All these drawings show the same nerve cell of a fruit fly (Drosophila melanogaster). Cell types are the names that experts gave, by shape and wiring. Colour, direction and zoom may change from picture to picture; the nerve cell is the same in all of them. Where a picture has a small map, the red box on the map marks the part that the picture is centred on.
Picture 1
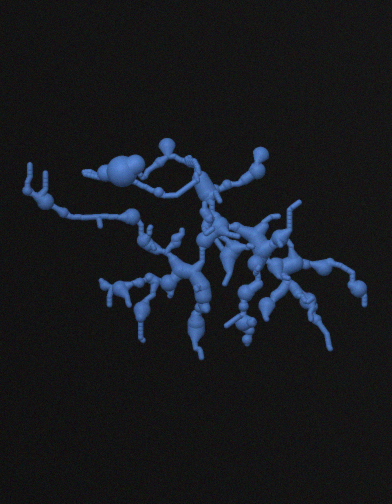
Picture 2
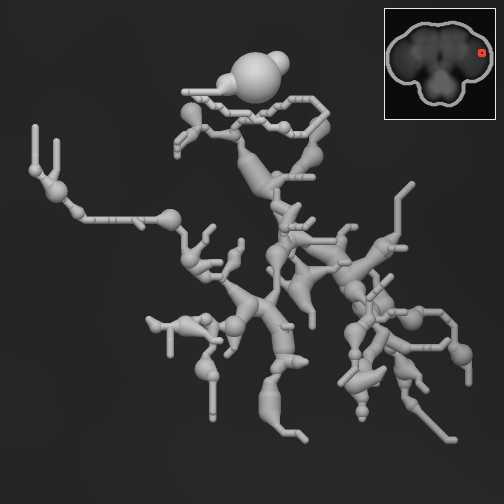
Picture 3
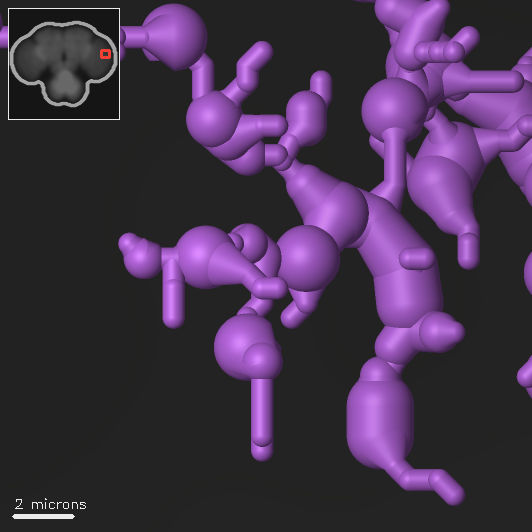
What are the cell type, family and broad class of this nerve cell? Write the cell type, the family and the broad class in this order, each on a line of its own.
Dm15
Dm
optic-lobe intrinsic neuron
